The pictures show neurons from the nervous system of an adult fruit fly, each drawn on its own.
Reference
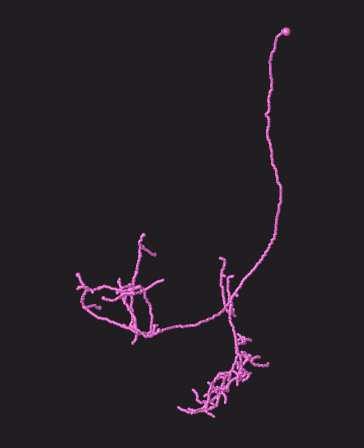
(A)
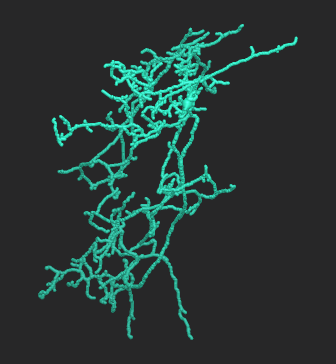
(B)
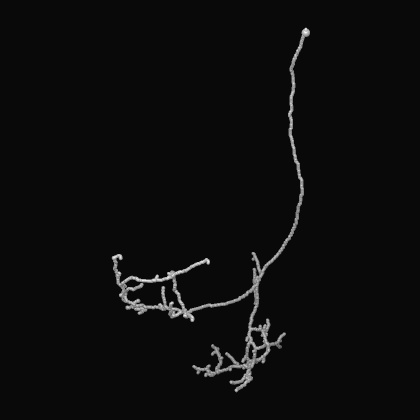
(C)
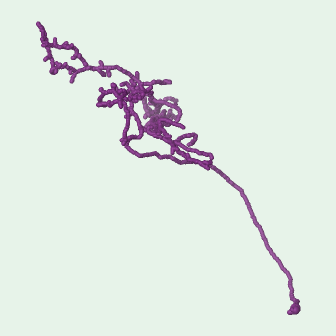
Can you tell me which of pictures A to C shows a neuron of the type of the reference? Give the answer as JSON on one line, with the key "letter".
{"letter": "B"}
